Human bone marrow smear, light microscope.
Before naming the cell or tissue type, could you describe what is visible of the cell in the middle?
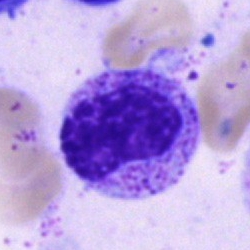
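This cell has a round outline. Its nucleus is placed off-centre, toward the upper left of the cell. Many purple granules fill the cytoplasm, and no vacuoles appear in it. The cell is a metamyelocyte.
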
